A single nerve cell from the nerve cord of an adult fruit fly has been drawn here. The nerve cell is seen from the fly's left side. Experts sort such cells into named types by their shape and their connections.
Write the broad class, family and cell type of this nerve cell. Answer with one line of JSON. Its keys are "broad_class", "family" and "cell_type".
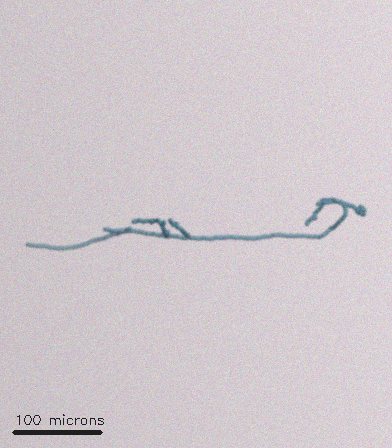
{"broad_class": "descending neuron", "family": "DNb", "cell_type": "DNb03"}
